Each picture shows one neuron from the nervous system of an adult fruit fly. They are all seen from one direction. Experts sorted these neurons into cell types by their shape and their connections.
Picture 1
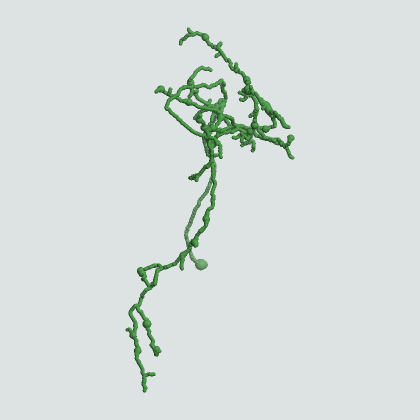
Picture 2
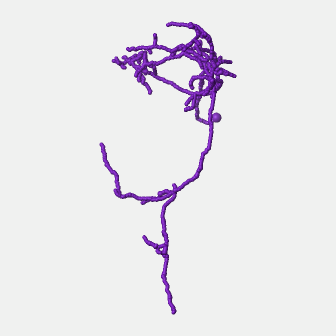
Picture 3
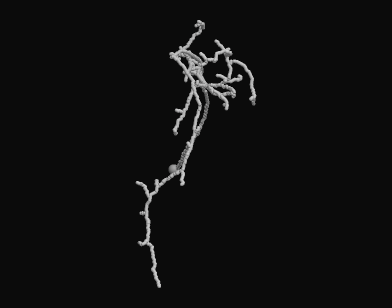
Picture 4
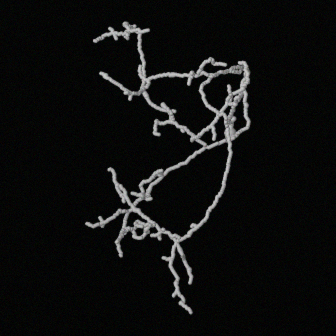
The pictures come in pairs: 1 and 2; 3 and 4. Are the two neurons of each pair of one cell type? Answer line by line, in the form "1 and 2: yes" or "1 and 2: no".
1 and 2: no
3 and 4: no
